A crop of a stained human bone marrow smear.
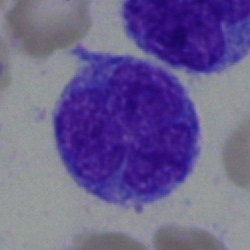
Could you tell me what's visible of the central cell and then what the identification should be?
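Let's go slowly: the outline is roughly round, and the nucleus fills almost the whole cell. Look along its lower edge and you'll find a narrow cleft running up into the nucleus. Now look closely at the chromatin: it's finely stippled rather than coarsely clumped. This cell is a blast.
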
